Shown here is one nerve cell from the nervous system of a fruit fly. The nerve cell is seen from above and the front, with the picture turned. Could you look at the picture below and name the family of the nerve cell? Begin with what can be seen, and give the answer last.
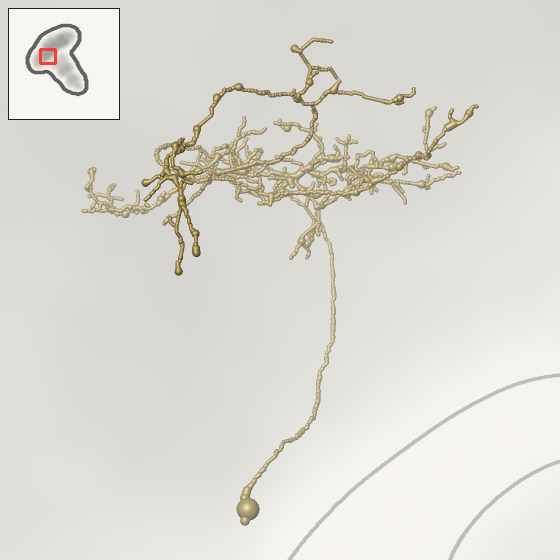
Its cell body lies at the bottom of the picture. The picture shows dozens of branch ends. Its broad class is central-brain intrinsic neuron. Its family is hemilineage VLPp&l1_anterior.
